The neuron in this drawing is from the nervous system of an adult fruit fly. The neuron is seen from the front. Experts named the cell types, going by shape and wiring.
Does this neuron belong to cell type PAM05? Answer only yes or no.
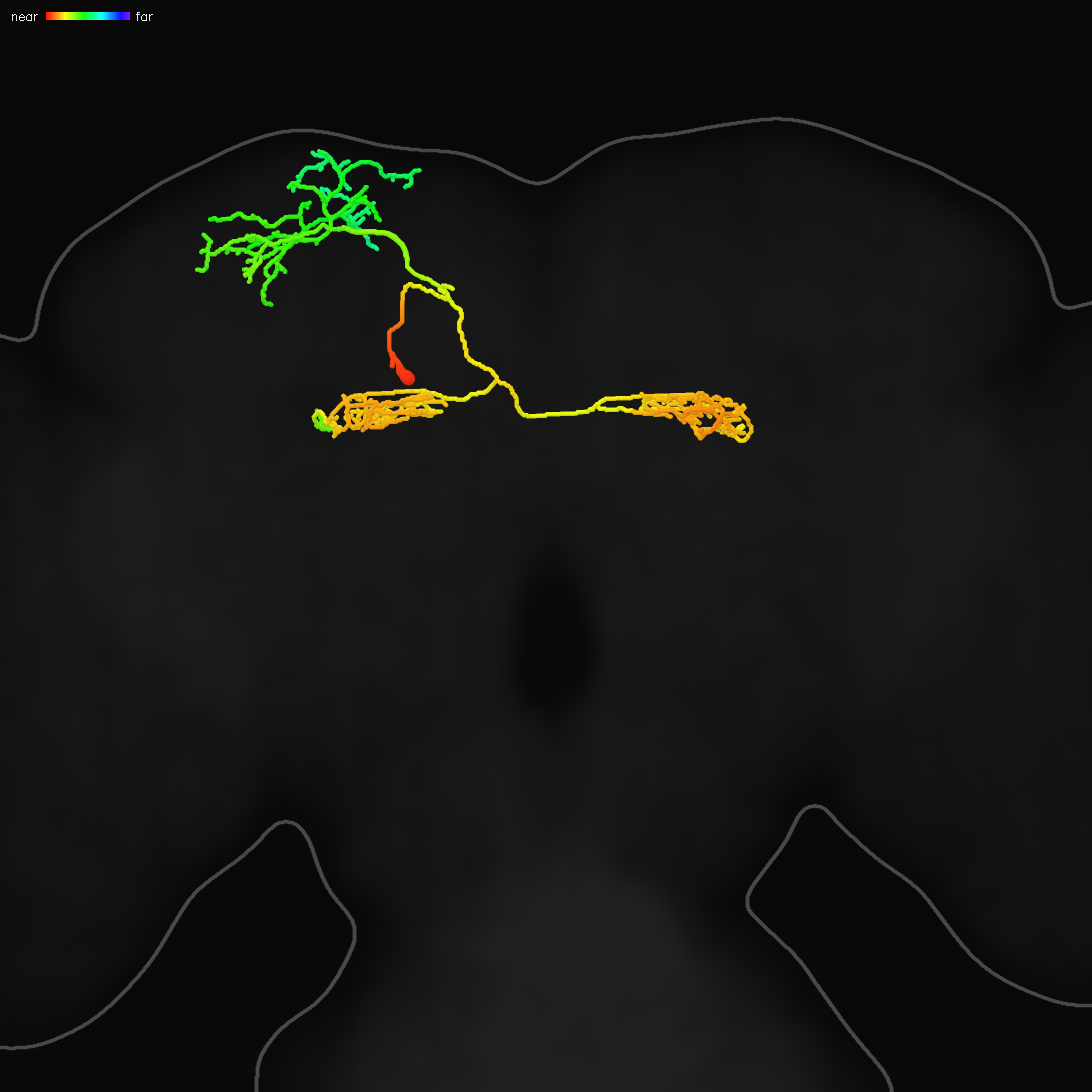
no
